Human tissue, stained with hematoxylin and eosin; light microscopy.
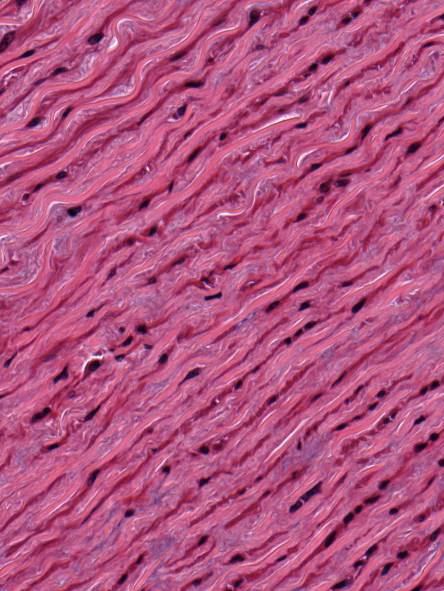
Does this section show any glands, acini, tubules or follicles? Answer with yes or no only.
No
